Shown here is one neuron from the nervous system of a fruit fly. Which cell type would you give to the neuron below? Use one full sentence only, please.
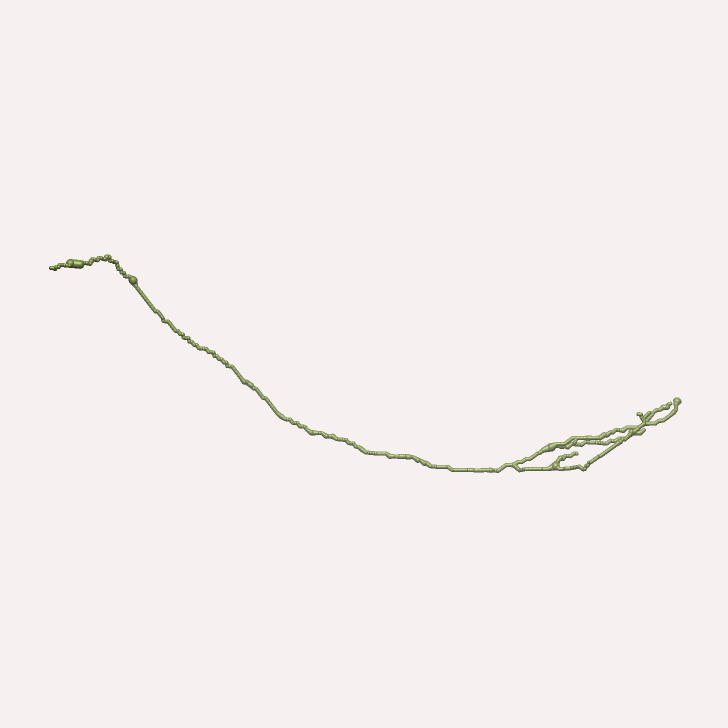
The cell type SNta31 includes this neuron.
